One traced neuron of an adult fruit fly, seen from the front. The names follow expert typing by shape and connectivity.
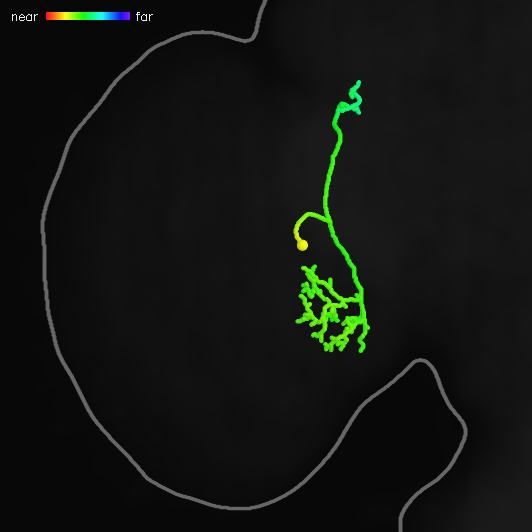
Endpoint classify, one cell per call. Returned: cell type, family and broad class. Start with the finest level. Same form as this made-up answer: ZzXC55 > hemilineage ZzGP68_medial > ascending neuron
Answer: LC27 > LC > visual projection neuron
